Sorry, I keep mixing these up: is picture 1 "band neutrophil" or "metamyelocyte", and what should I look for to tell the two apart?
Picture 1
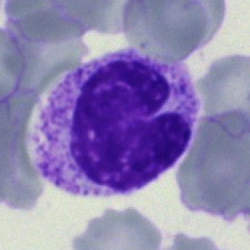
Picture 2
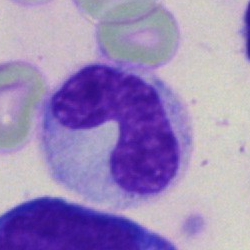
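Looking at these two, picture 1 is the metamyelocyte and picture 2 is the band neutrophil. The metamyelocyte's nucleus is indented by a notch on its right side and lies off-centre toward the right, leaving a wider band of cytoplasm on the left.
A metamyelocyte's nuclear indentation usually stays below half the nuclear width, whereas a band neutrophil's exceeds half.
The band neutrophil's nucleus, meanwhile, is a single curved, horseshoe-like band whose hollow opens toward the lower left.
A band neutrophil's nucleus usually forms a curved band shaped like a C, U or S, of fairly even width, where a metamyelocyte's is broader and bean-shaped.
Then the cytoplasm: the metamyelocyte's is filled with many purple granules.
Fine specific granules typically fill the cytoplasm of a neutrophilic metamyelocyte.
In the band neutrophil, a fair amount of pale lilac-grey cytoplasm fills the hollow of the nucleus. Chromatin is dark purple and clumped in both, coarsely so in the band neutrophil, with small pale gaps in the metamyelocyte.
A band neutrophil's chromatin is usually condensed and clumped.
Neither shows a nucleolus.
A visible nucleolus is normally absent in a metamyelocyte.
Both outlines are round and smooth, and a red cell touches the band neutrophil at its top edge.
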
